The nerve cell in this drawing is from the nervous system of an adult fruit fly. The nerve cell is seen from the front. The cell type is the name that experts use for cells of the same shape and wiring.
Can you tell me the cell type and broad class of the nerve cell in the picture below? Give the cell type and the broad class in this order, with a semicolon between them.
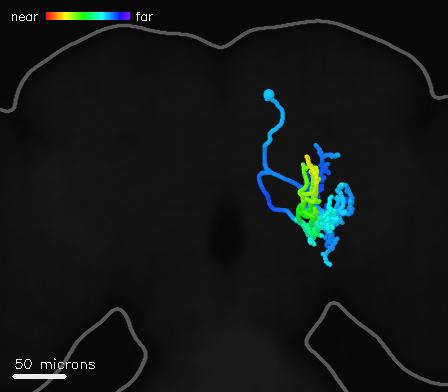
LAL203; central-brain intrinsic neuron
